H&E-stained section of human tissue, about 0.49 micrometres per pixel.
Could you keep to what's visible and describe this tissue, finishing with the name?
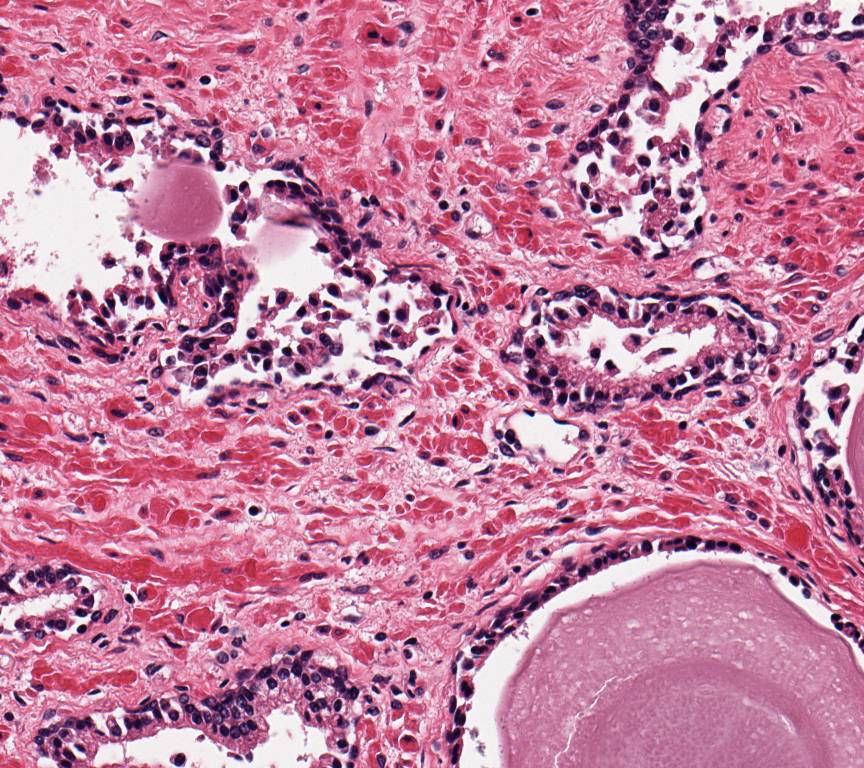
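First, abundant stroma fills most of the field, irregular glandular spaces scattered through it. Second, gland linings have crowded small dark nuclei; some fold inward into the lumen in the upper part. Third, a smooth round pink body lies in a lumen at upper left; most lumina are largely empty and white, with a few loose cells. This is prostate.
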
